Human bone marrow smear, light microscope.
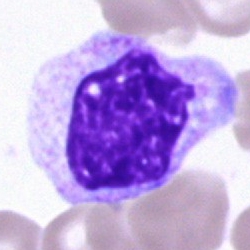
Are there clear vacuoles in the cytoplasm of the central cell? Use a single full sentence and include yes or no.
No, the cytoplasm of this cell is without vacuoles.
